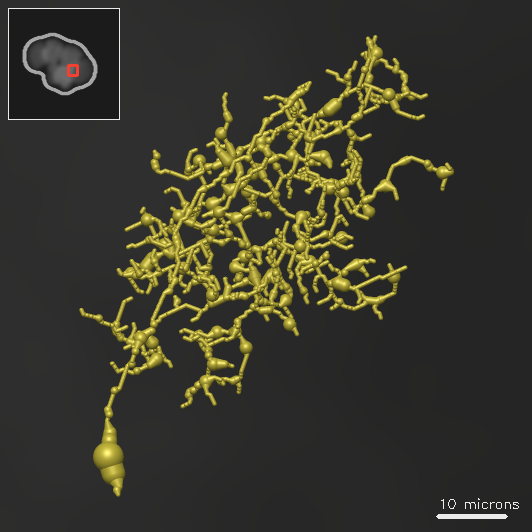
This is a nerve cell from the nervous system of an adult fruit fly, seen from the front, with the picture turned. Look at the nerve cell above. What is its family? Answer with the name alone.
Li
